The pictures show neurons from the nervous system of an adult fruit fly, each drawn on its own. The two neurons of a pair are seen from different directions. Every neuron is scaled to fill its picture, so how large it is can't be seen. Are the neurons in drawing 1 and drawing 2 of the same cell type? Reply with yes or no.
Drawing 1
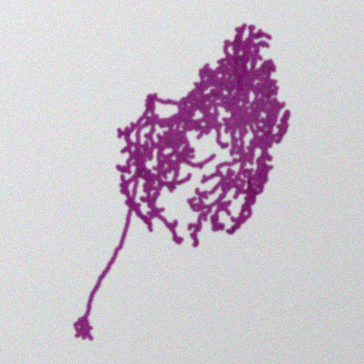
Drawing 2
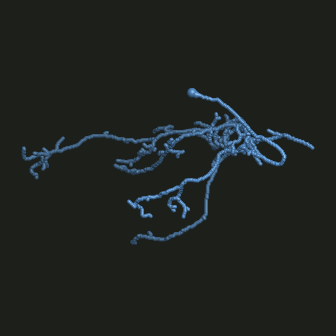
no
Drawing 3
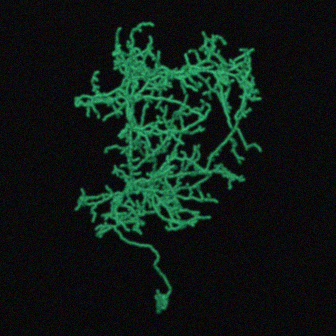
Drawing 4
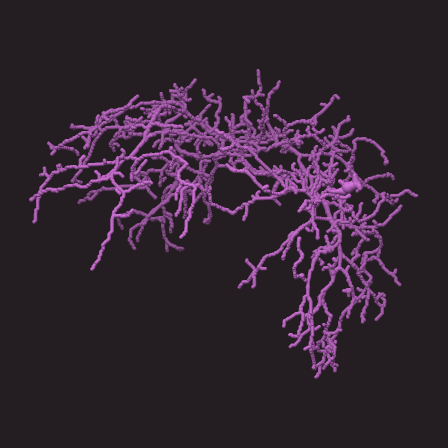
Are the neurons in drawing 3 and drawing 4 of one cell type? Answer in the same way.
no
